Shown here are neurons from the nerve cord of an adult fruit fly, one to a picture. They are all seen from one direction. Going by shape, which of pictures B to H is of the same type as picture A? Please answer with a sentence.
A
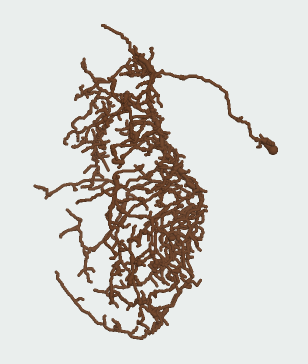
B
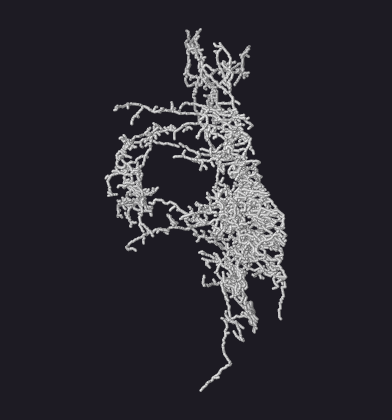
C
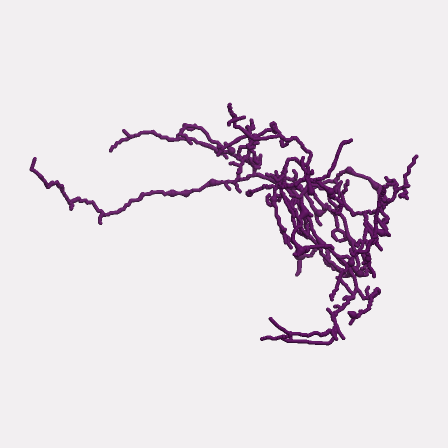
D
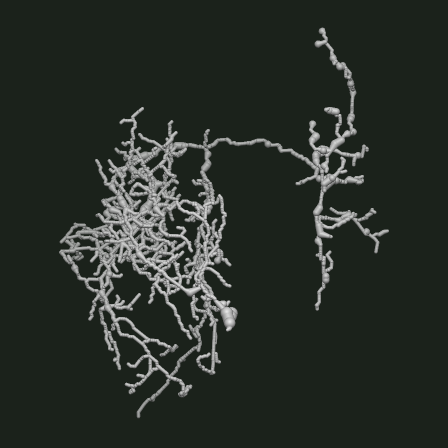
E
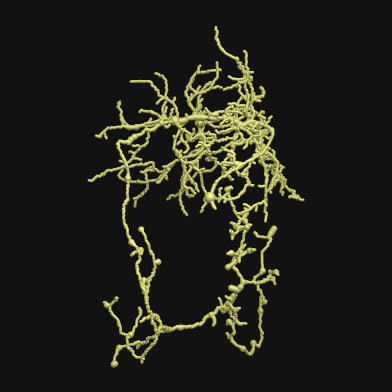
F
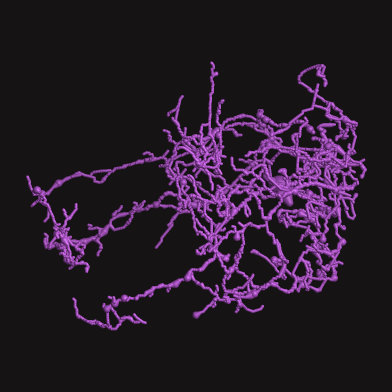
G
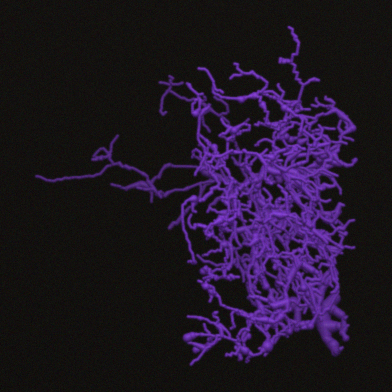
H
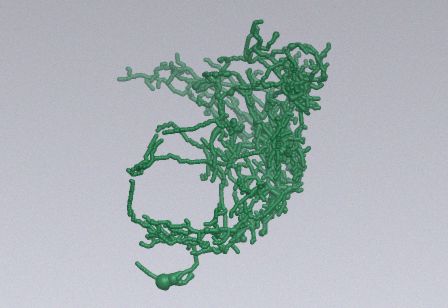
The neuron in picture B is of the same cell type.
